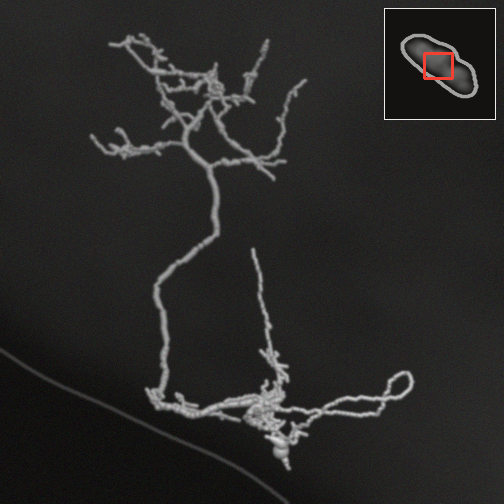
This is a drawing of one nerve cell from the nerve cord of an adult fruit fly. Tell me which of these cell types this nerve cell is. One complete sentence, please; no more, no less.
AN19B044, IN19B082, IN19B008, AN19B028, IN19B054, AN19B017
The nerve cell is of cell type IN19B054.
